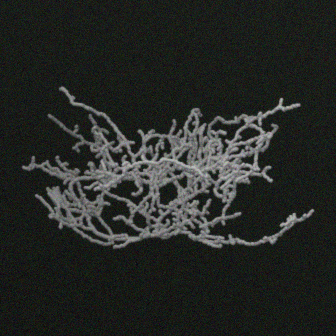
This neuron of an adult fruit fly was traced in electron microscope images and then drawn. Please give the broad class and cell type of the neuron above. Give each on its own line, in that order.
central-brain intrinsic neuron
GNG073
